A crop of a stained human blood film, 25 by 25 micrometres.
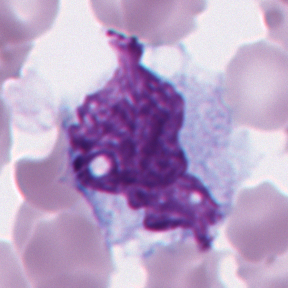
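Monocyte in a stained smear of human peripheral blood. First, the nucleus is large and irregular, with a folded, lumpy outline. Next, its chromatin is dark purple and coarsely clumped into strands. Finally, a pale lilac-blue cytoplasm lies mostly to the right of the nucleus, showing only faint fine stippling and no coarse granules.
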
